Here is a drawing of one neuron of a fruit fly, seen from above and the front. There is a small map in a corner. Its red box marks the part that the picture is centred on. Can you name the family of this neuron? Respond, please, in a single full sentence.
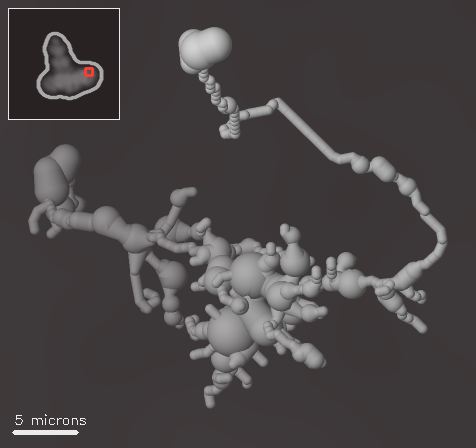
Under family Mi sits this neuron.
